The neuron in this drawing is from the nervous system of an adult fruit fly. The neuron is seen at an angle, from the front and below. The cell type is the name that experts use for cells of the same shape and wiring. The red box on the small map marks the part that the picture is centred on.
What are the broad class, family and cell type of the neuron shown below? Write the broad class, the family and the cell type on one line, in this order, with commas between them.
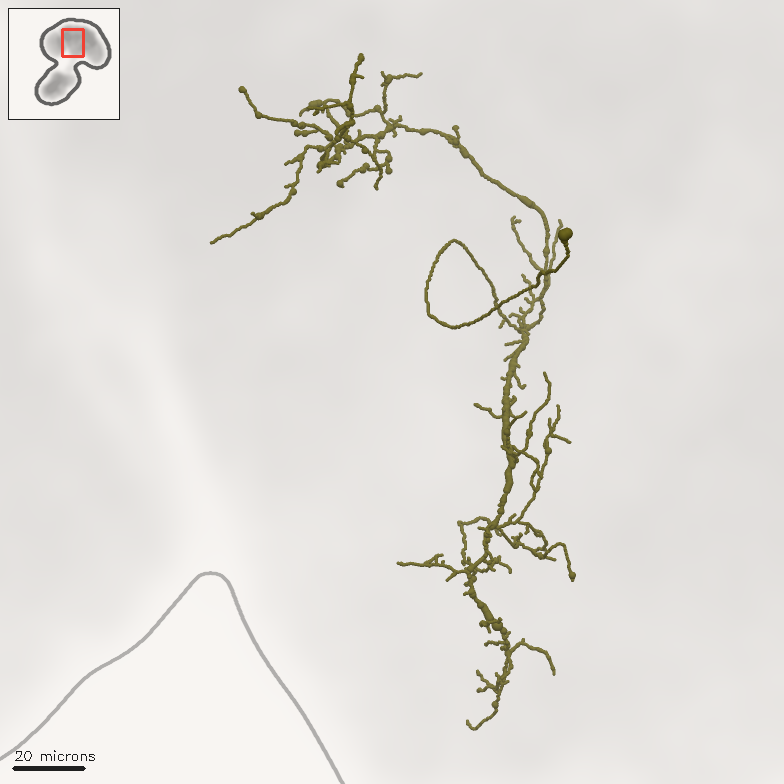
central-brain intrinsic neuron, hemilineage PSa1, CL117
